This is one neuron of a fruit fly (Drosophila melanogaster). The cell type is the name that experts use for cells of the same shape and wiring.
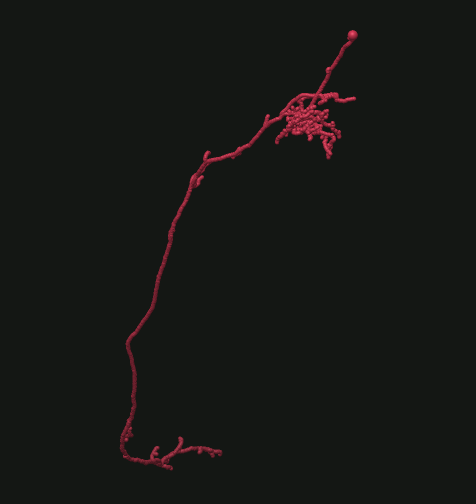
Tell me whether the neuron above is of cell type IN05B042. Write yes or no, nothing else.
no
